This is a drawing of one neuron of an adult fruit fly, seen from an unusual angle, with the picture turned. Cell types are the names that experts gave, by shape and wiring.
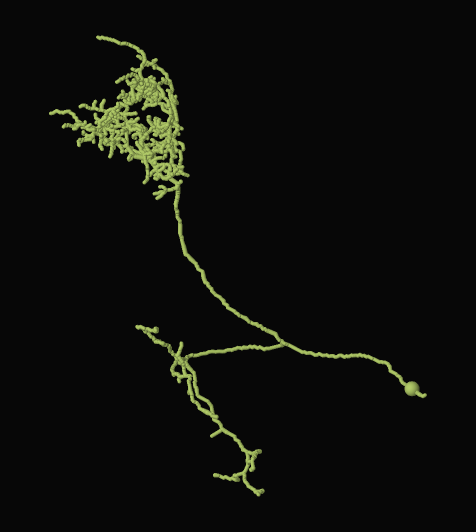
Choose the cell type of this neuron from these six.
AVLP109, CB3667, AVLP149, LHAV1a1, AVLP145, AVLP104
LHAV1a1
